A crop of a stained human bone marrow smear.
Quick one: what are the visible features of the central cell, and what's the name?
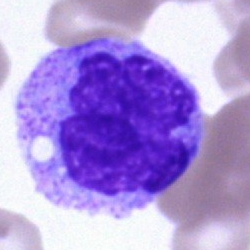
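Outline roughly round. Nucleus off-centre, displaced toward the right. Cytoplasm pale bluish-lilac, with one round clear vacuole at lower left. Cell: monocyte.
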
